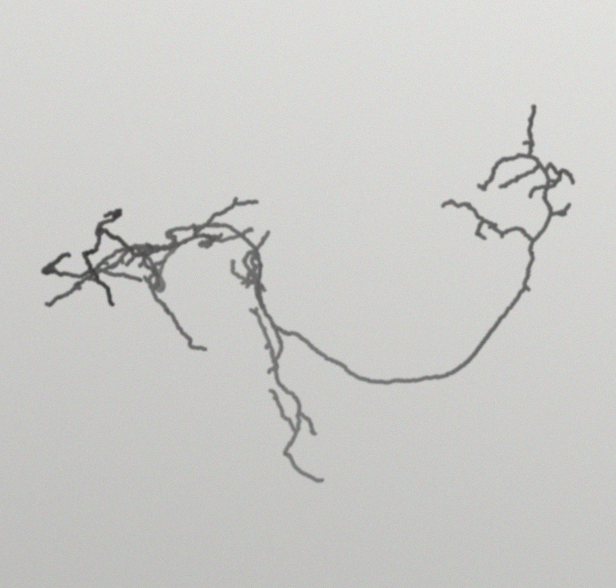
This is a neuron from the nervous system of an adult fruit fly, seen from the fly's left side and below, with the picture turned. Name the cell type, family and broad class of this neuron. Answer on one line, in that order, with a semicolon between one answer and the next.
SMP461; hemilineage SMPpm1; central-brain intrinsic neuron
